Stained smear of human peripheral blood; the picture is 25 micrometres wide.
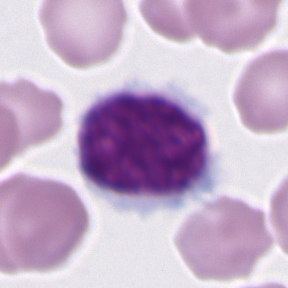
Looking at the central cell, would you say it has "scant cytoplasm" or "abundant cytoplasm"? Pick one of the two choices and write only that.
Scant cytoplasm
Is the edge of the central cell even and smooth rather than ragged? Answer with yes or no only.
No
